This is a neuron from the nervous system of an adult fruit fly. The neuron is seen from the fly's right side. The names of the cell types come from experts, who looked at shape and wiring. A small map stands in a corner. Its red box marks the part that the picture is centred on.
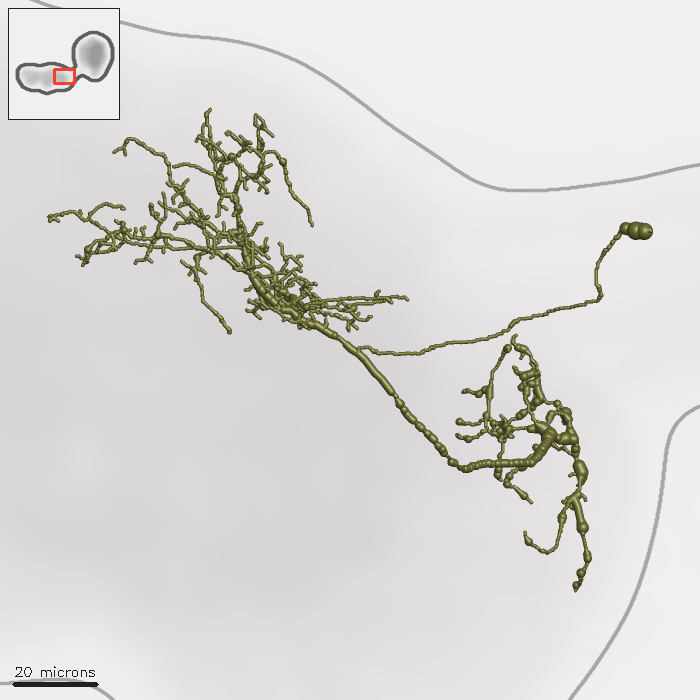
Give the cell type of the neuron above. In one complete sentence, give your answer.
The cell type IN01A038 includes this neuron.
